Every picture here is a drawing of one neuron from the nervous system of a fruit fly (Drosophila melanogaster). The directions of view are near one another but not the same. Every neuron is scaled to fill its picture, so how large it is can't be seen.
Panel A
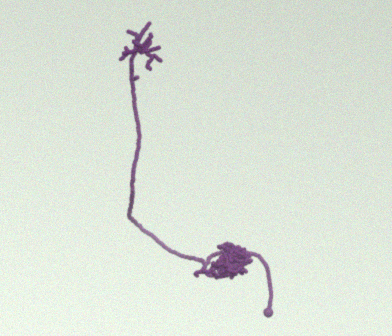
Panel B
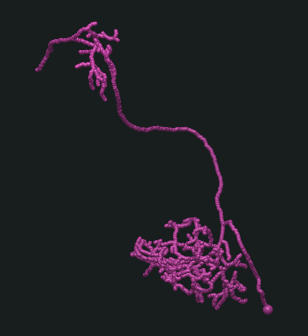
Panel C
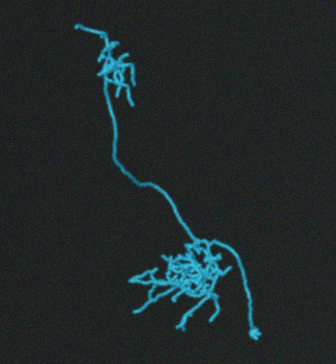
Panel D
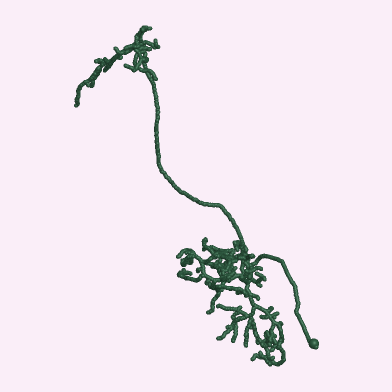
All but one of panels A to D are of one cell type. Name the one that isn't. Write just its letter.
A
